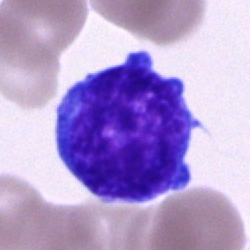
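Blast, the central cell of a stained human bone marrow smear. The cell has a roughly round outline. Several small rounded blebs bulge from its top and right edges, and a fine thread-like projection extends from the right edge. No distinct cytoplasmic granules are visible.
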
